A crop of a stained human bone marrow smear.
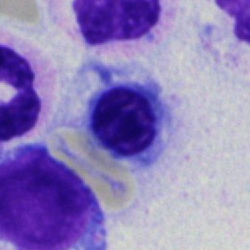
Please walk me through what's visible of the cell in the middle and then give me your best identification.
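Chromatin dark purple, dense. No distinct nucleolus visible. Cytoplasm a narrow rim around the nucleus, no granules seen. Cell type: erythroblast.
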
